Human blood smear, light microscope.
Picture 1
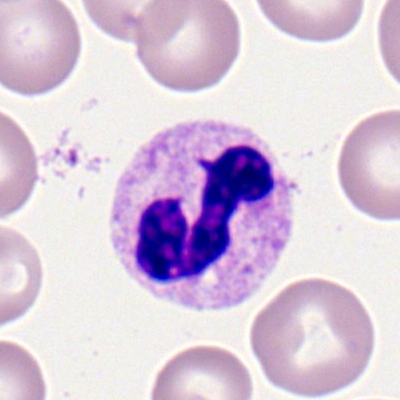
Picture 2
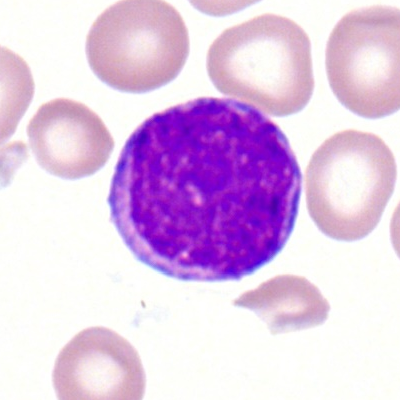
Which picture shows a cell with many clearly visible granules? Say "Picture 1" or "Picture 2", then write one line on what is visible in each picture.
Picture 1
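In picture 1: Fine lilac granules are scattered throughout the cytoplasm.
In picture 2: No granules are seen in the cytoplasm.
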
